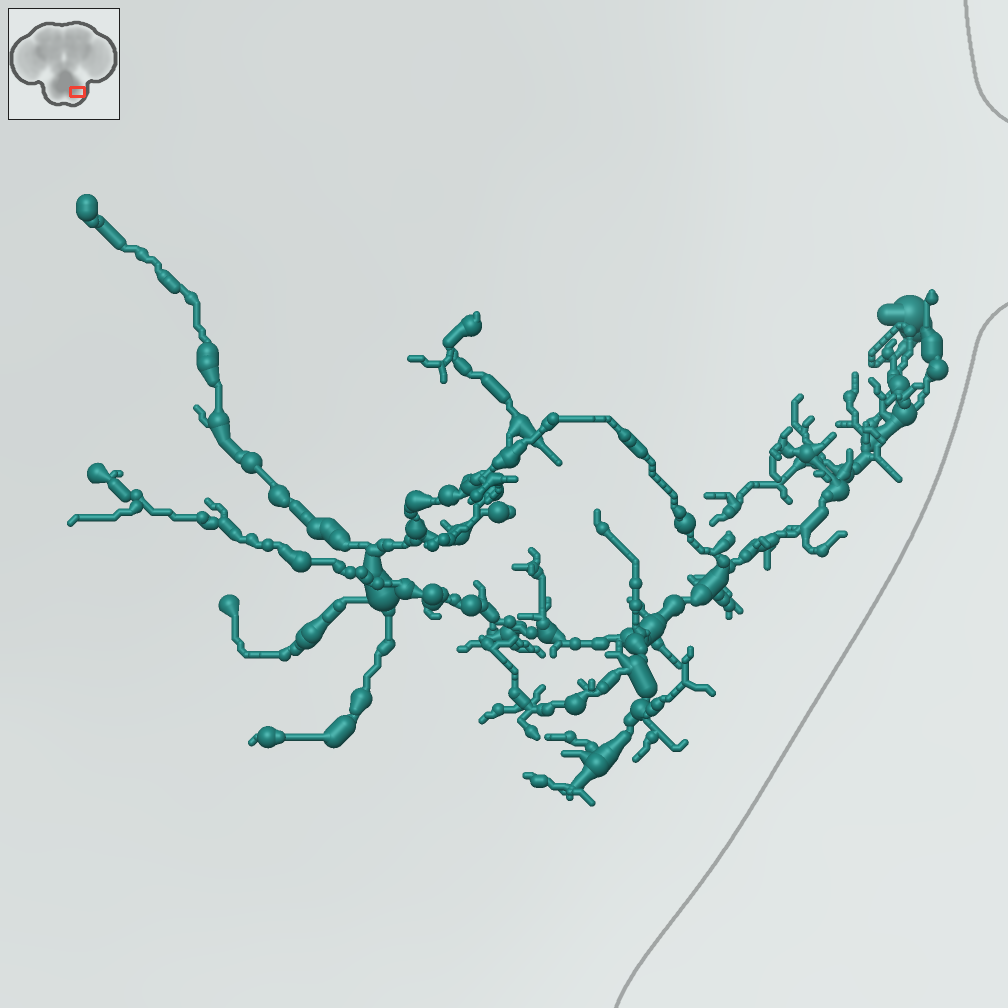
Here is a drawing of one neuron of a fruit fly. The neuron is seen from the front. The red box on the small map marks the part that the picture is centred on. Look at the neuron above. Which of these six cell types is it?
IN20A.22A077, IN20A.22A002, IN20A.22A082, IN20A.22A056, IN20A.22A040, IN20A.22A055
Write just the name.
IN20A.22A082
